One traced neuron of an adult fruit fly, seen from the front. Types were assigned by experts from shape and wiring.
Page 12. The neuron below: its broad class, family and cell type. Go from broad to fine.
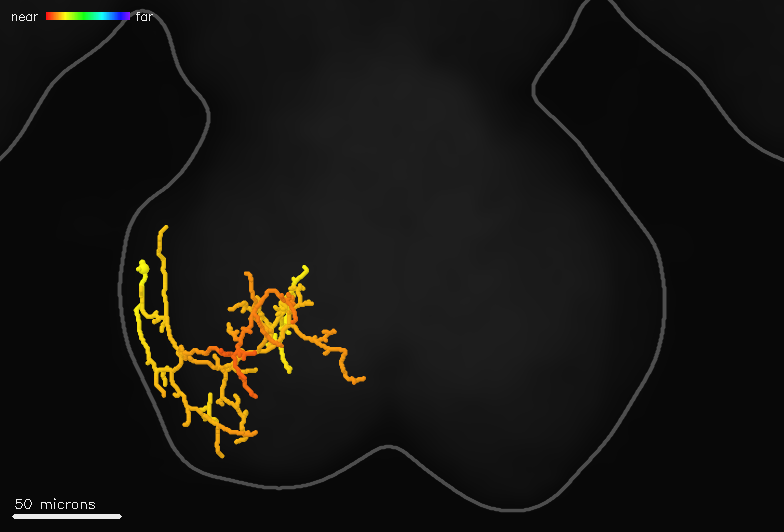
nerve-cord intrinsic neuron; hemilineage 20A.22A; IN20A.22A017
